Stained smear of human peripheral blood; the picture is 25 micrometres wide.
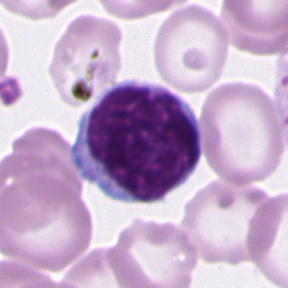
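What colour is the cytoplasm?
Pale blue.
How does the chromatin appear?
Dark purple and densely clumped.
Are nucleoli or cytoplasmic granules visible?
Neither: no nucleoli in the nucleus and no granules in the cytoplasm.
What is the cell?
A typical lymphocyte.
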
